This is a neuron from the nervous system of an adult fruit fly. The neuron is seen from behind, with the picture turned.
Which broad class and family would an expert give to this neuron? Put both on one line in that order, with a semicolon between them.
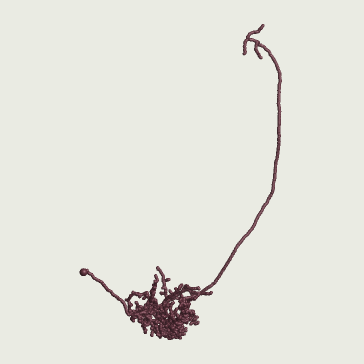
central-brain intrinsic neuron; hemilineage VLPl&p1_lateral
